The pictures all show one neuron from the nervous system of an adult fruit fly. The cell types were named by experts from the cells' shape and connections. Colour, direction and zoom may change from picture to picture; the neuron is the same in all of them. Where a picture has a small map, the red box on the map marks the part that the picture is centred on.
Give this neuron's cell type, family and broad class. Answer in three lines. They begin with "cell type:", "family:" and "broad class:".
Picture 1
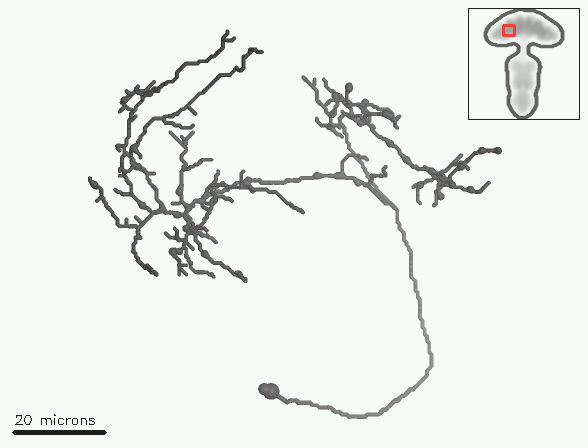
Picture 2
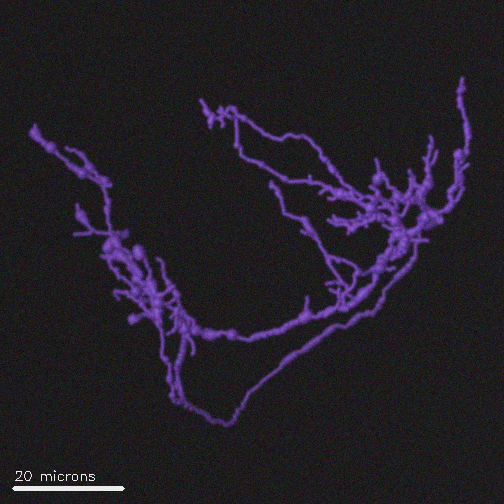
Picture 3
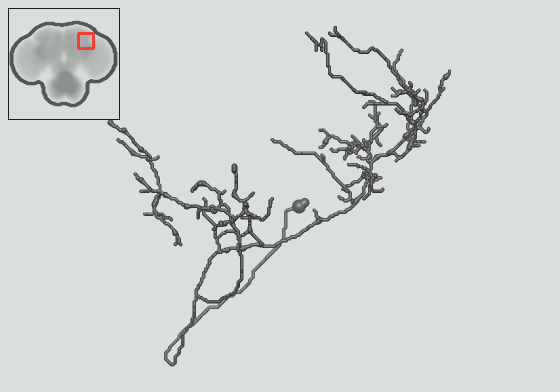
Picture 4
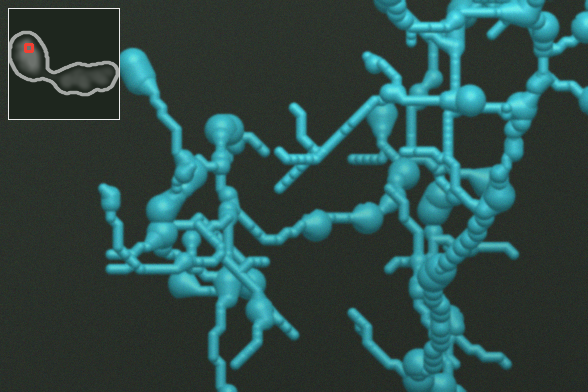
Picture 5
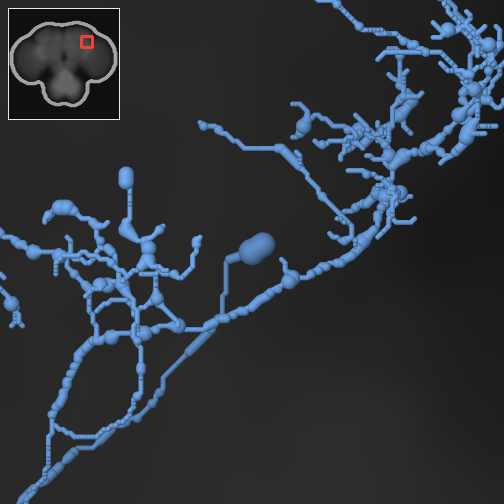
cell type: CB4117
family: hemilineage VLPp&l1_anterior
broad class: central-brain intrinsic neuron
